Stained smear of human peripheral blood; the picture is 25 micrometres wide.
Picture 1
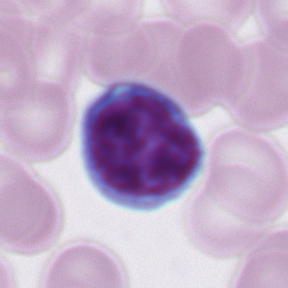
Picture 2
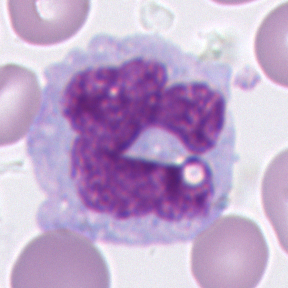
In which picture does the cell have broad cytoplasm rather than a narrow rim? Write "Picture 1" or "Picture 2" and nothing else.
Picture 2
